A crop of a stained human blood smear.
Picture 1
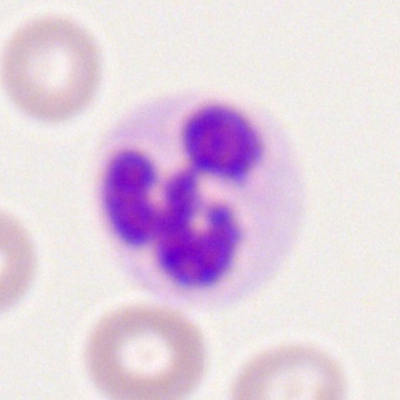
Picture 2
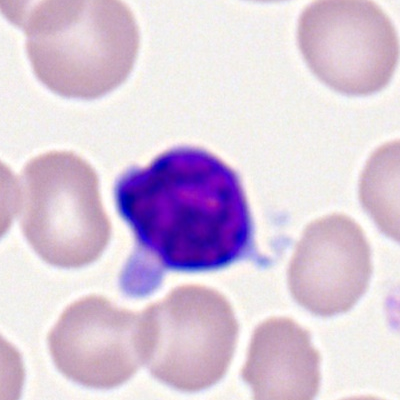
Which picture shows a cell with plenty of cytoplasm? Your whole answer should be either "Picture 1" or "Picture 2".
Picture 1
